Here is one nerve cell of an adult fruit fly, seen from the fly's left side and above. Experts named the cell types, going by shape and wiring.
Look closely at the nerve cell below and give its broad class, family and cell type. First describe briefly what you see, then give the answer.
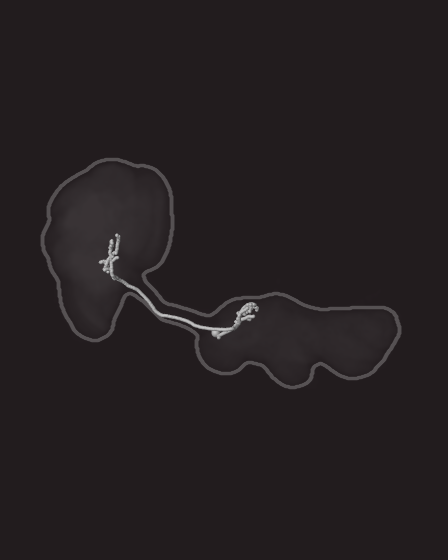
The cell body can be seen in the middle of the picture. As drawn here it is wider than it is tall. This is an ascending neuron. The family is hemilineage 07B. It is of cell type AN07B101_c.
